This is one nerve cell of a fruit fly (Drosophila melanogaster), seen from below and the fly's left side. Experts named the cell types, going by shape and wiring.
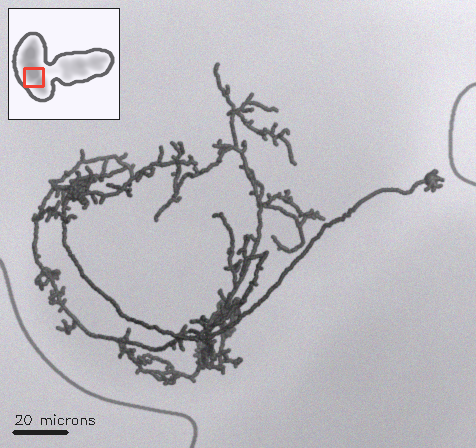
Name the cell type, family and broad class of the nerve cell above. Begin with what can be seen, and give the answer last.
It is in the brain and does not reach the nerve cord. By the scale bar it is about 160 microns wide in this view. The picture shows dozens of branch ends. The cell type is AVLP551. Its family is hemilineage VLPp1. It is a central-brain intrinsic neuron.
